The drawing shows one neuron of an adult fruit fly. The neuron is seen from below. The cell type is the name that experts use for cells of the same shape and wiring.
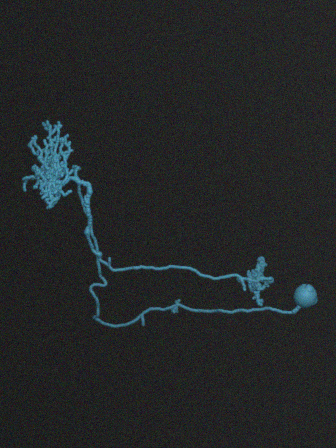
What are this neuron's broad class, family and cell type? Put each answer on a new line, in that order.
optic-lobe intrinsic neuron
T
T4d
